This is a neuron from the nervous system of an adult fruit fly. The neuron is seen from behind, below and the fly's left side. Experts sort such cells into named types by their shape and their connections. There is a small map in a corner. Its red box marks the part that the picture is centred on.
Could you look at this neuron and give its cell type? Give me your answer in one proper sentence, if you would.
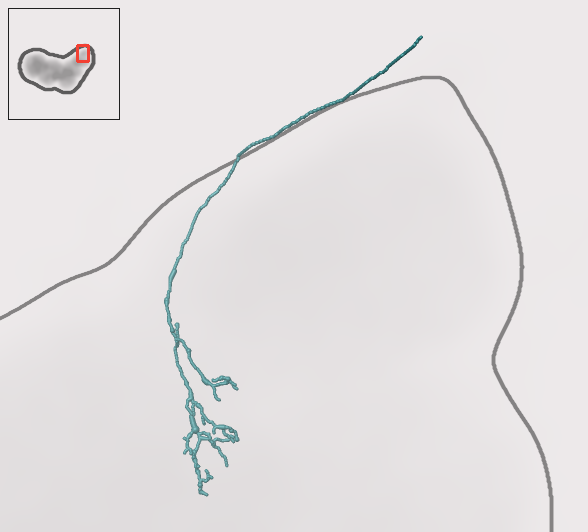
To this neuron applies the cell type name SNxx14.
